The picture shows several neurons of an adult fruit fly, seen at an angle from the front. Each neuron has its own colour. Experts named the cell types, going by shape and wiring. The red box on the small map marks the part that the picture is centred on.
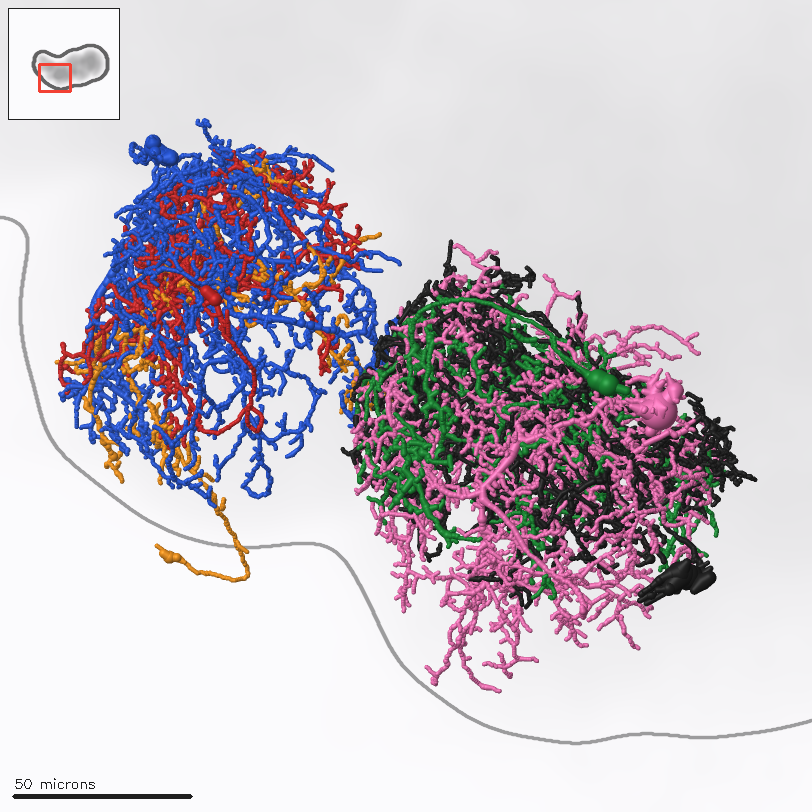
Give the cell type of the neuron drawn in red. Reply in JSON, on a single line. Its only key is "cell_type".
{"cell_type": "IN17A061"}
